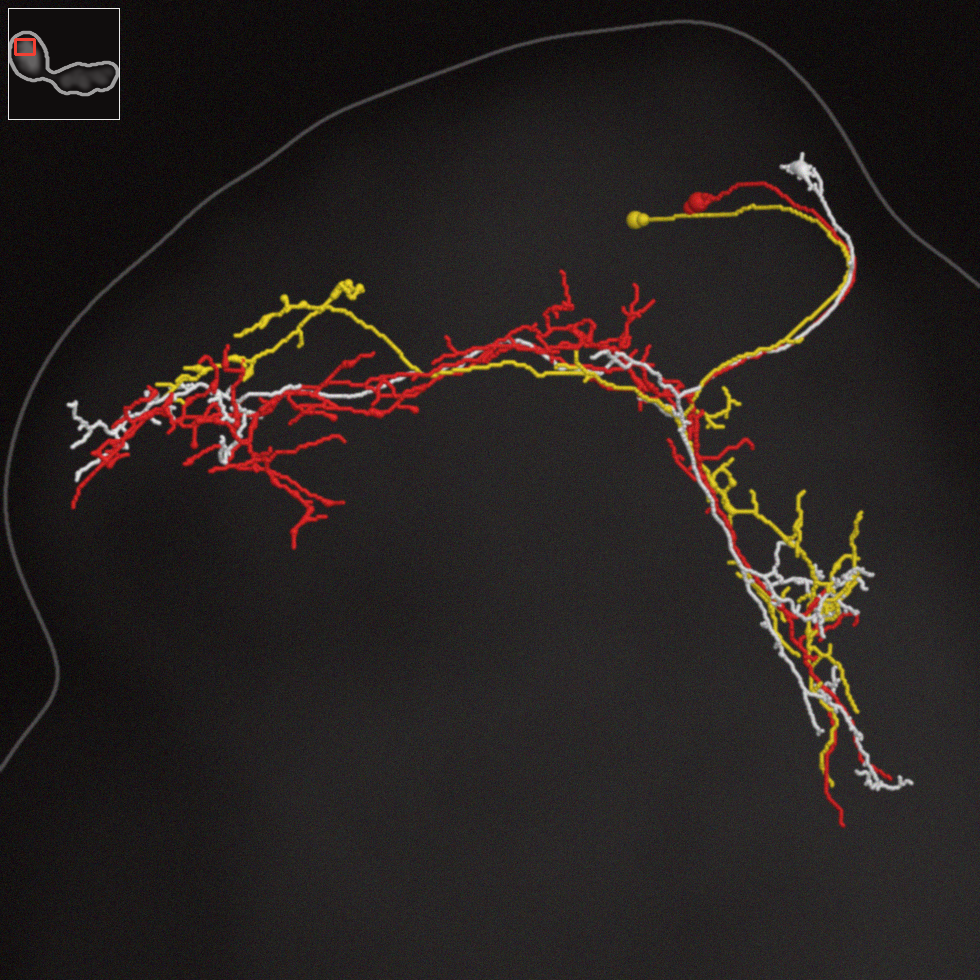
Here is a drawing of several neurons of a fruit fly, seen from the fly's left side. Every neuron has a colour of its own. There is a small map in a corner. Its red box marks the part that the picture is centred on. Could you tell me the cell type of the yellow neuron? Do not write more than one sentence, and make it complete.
The cell type of this neuron is LHPD2c6.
